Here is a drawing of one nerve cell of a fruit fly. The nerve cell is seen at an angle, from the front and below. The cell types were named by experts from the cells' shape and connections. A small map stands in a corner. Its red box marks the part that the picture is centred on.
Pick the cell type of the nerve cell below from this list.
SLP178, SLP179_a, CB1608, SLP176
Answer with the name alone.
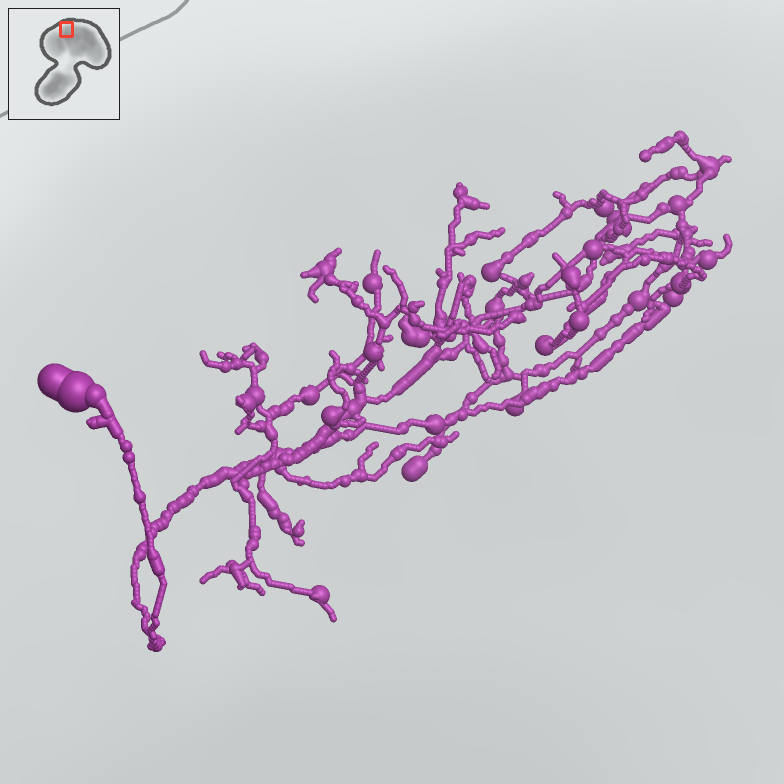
SLP179_a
